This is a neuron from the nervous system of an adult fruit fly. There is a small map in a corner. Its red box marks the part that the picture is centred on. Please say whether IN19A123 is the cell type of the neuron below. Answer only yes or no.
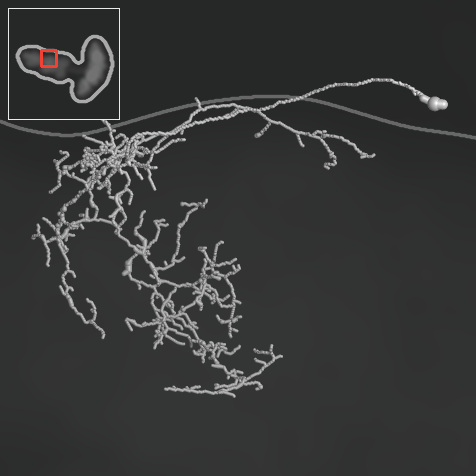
no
